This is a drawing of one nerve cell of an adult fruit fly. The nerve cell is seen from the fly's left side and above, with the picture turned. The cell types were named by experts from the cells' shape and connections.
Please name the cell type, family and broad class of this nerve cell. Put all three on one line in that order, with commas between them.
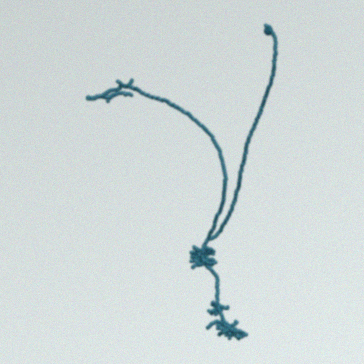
T2, T, optic-lobe intrinsic neuron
